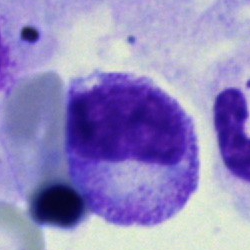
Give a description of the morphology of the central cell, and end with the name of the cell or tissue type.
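Looking at the outline, it seems roughly round and smooth-edged. The nucleus sits in the upper part, while light purple cytoplasm fills the lower part. Fine purple granules are scattered through that cytoplasm, clearest near the lower edge. So this is a metamyelocyte.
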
